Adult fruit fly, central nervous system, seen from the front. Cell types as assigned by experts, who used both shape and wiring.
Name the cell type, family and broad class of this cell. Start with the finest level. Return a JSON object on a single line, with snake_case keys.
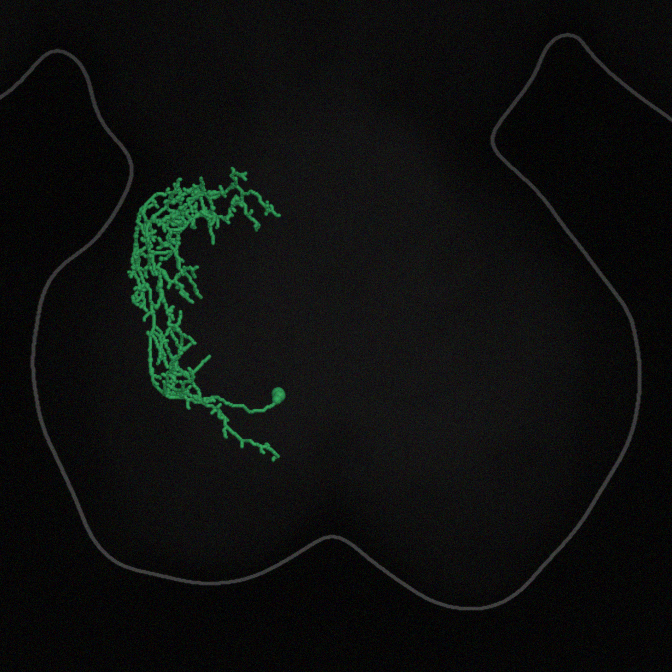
{"cell_type": "IN13A068", "family": "hemilineage 13A", "broad_class": "nerve-cord intrinsic neuron"}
